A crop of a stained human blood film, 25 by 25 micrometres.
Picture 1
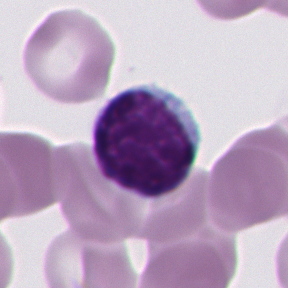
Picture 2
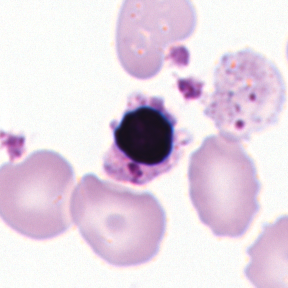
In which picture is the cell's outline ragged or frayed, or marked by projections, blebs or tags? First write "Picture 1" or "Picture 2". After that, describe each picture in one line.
Picture 2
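Picture 1: The cell's outline is smooth and round, with no surface projections.
Picture 2: The outline of the cell is ragged and irregular rather than smoothly round.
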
